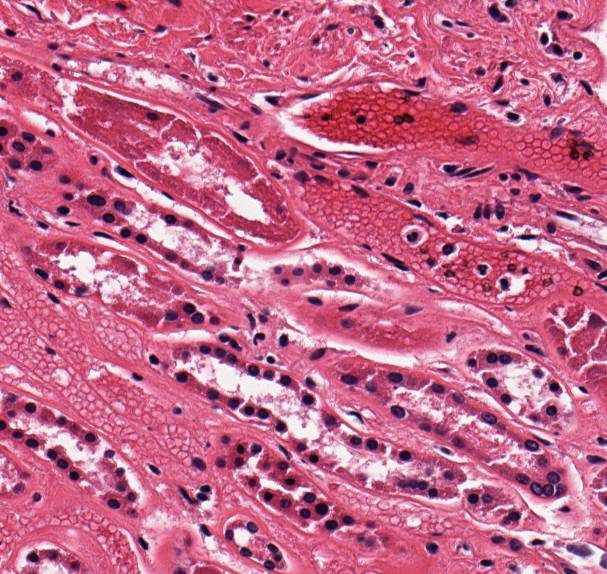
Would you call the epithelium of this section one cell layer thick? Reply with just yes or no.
Yes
